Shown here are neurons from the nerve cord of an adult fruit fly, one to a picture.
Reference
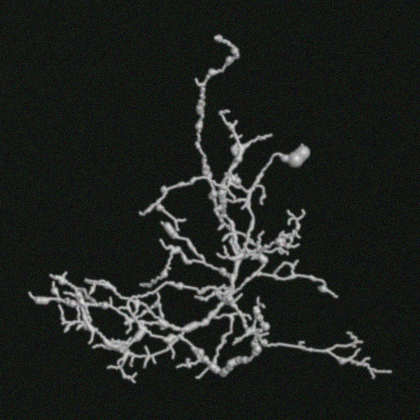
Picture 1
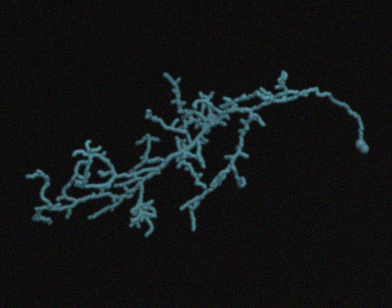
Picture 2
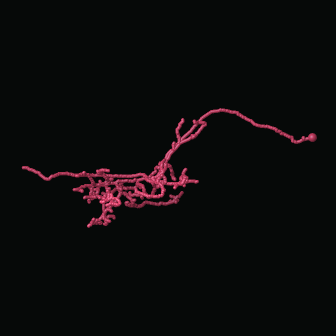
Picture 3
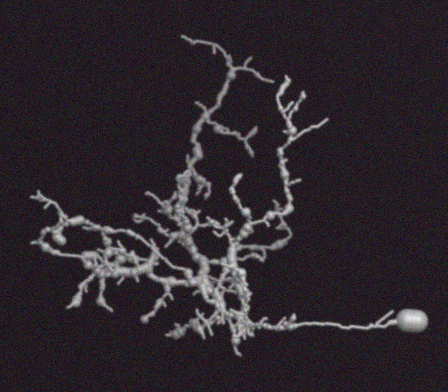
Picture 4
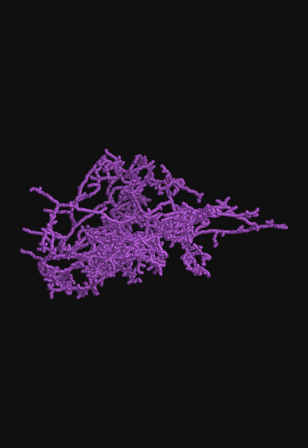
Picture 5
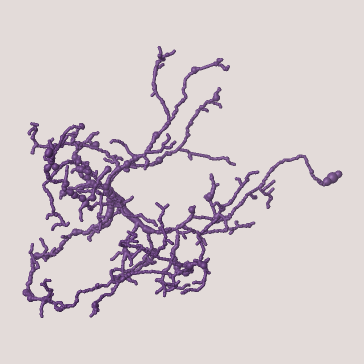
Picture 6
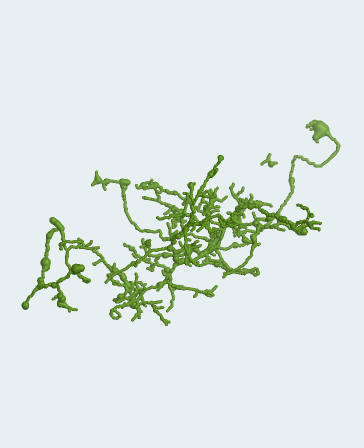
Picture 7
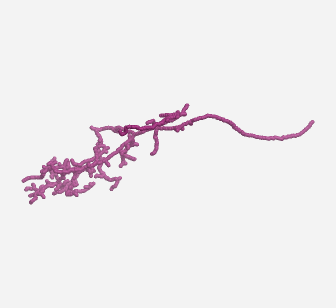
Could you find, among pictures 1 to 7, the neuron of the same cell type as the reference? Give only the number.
3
